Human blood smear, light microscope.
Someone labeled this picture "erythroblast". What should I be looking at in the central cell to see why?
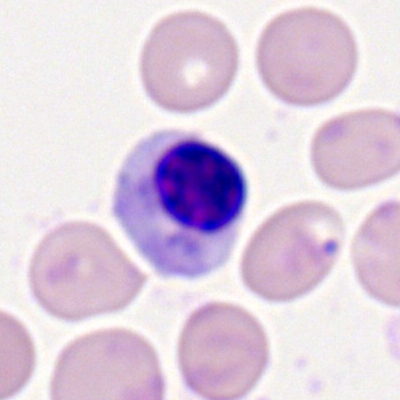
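This is an erythroblast, so let me hold the picture up against that.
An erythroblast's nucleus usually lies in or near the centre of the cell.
Here, though, the nucleus sits off-centre toward the upper right, so that part does not match, and the cytoplasm is widest on the left and lower sides of it.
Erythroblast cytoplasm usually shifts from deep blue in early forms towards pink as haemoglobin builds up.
This cytoplasm is pale lilac-blue, a shade that sits within that shift. The outline, I notice, is smooth, with no projections.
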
